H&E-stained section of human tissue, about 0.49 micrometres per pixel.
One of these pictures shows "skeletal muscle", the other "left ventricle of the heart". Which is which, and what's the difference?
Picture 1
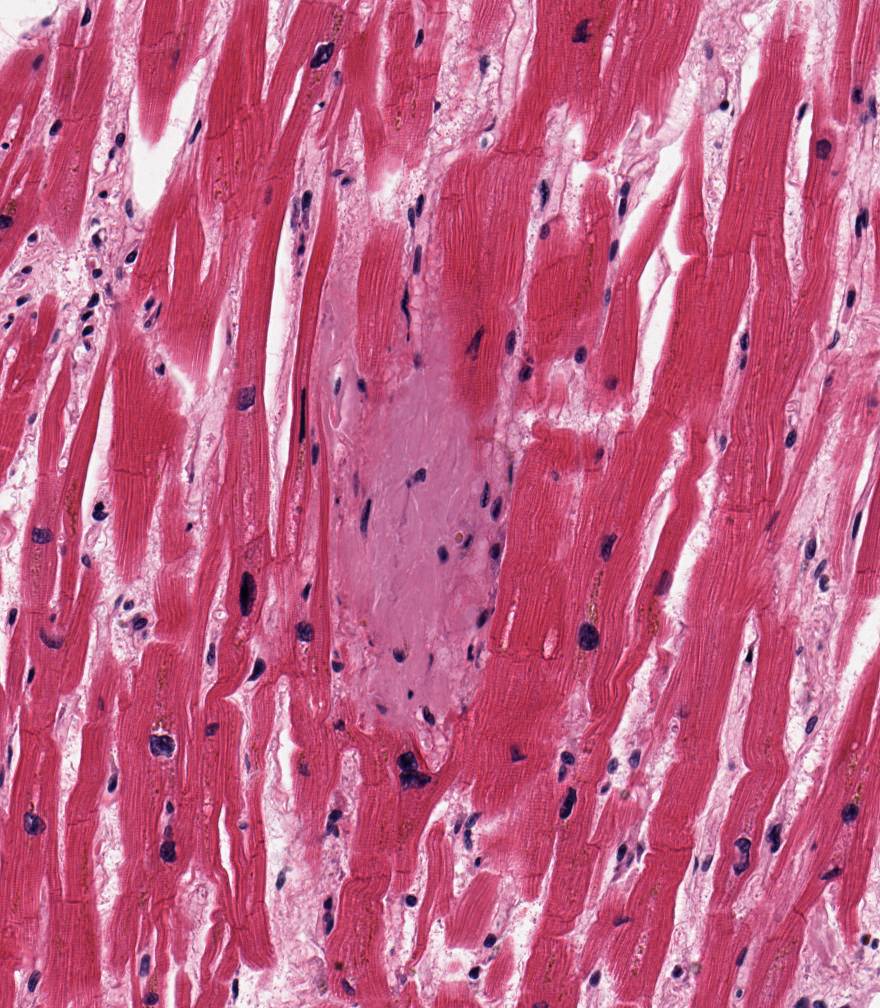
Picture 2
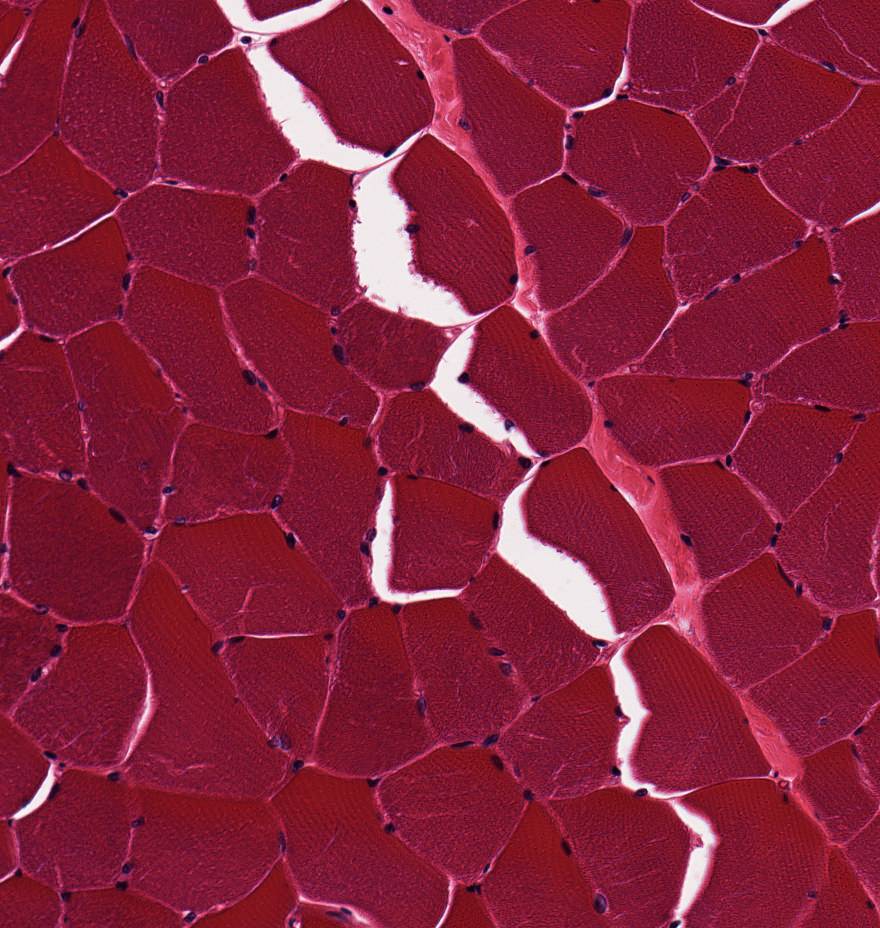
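The first picture shows the left ventricle of the heart, the second skeletal muscle. In the left ventricle, fine transverse cross-striations run along the length of the fibres, and the muscle cell nuclei lie centrally. Fine golden-brown granules sit in the cytoplasm, often close to the nuclei, and no fat cells are present. In the skeletal muscle, the nuclei lie at the fibre edges against the borders rather than in the centres, and they are small, dark and flattened or oval.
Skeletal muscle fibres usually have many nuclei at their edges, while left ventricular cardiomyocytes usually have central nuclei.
The skeletal muscle fibres are angular polygons of broadly similar size, with deep red cytoplasm stained evenly throughout.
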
